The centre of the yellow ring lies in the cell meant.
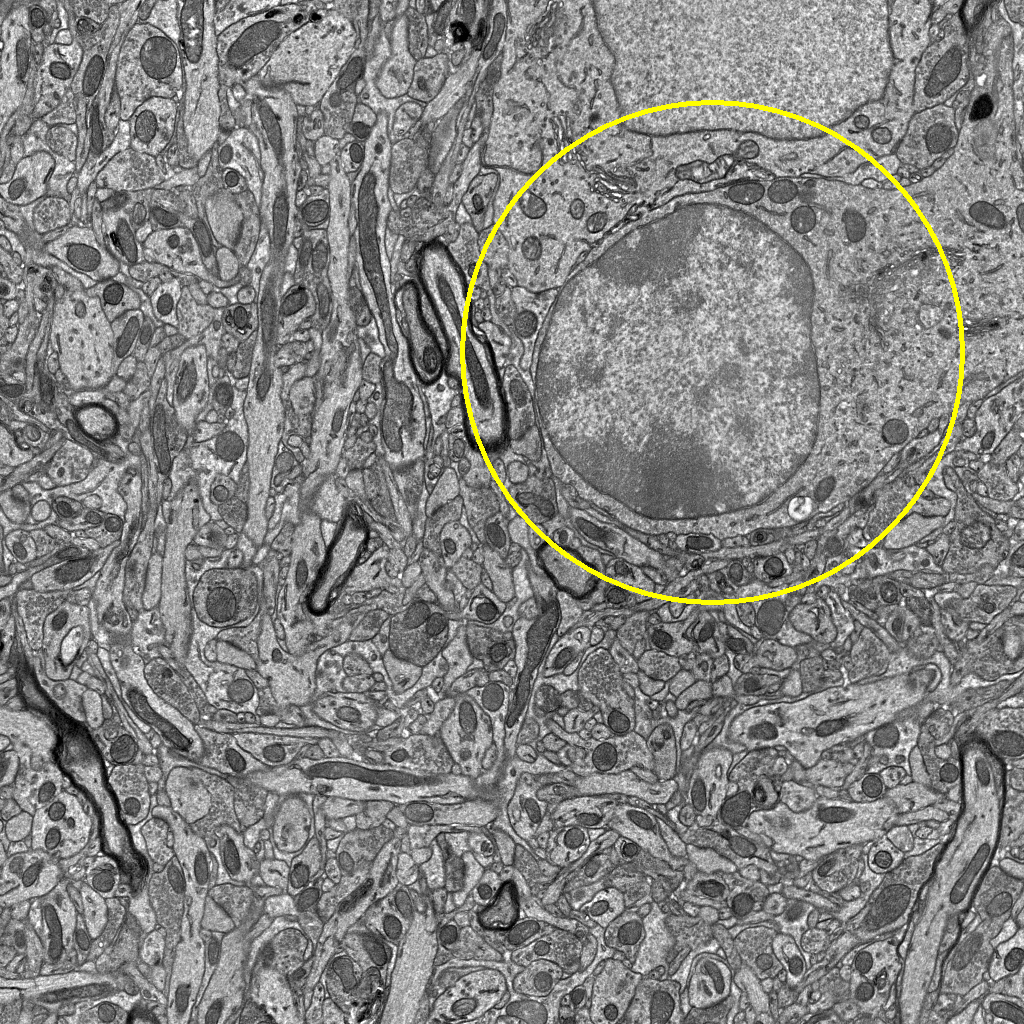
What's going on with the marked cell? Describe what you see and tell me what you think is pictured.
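The whole nucleus lies in plane, rounded, slightly oval. Cytoplasm is wider to the right of it than the left. Several round to oval mitochondria lie scattered around the nucleus. Below and right of it sits a small pale round vesicle with a bright centre. That's an oligodendrocyte.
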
